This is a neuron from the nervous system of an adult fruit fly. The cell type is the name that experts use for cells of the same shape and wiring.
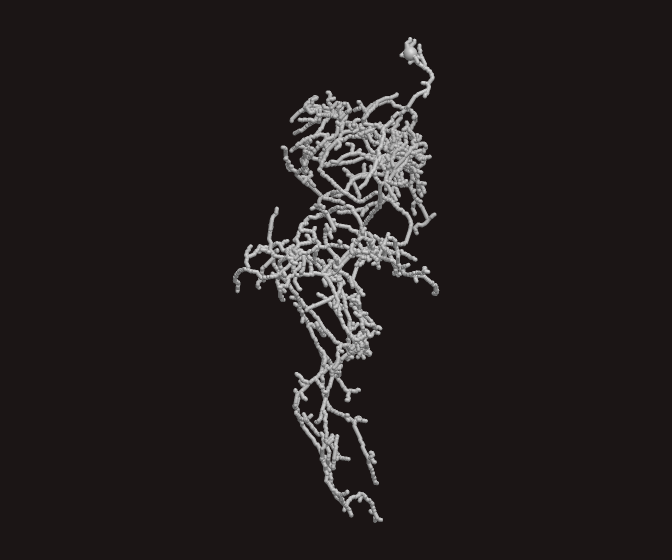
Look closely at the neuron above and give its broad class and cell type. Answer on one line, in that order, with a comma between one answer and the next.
central-brain intrinsic neuron, CRE024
